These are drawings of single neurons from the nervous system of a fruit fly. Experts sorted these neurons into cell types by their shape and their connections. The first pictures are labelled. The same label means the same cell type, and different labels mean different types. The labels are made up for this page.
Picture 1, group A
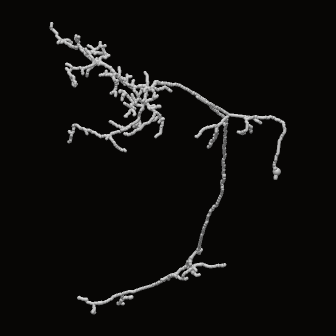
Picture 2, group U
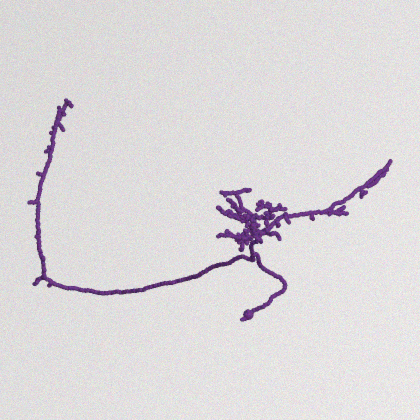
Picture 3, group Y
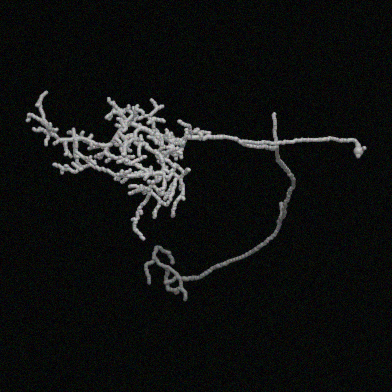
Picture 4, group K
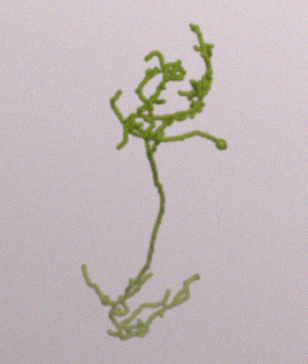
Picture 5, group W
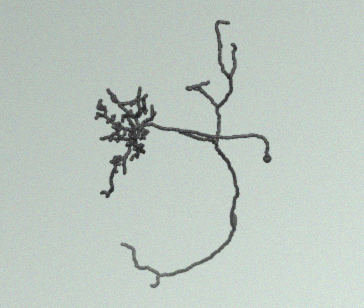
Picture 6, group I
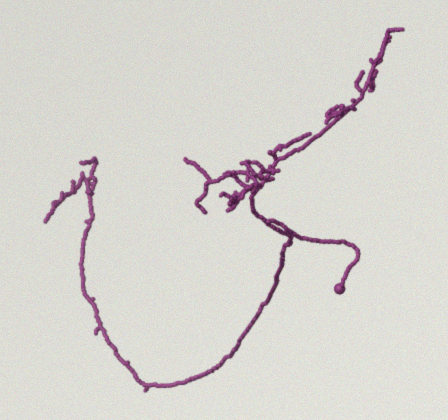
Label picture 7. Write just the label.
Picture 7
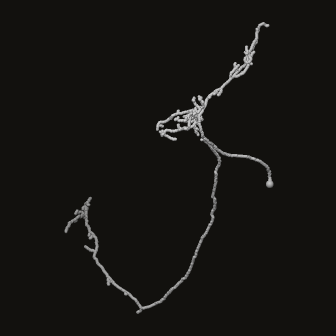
group I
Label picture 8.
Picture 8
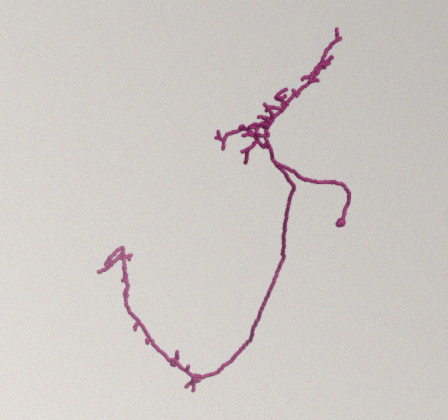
group I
